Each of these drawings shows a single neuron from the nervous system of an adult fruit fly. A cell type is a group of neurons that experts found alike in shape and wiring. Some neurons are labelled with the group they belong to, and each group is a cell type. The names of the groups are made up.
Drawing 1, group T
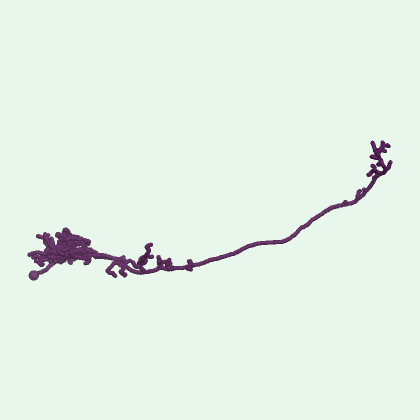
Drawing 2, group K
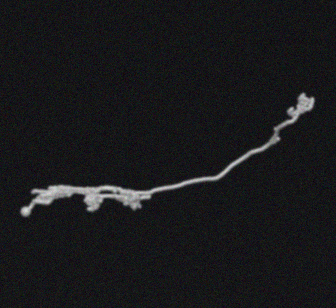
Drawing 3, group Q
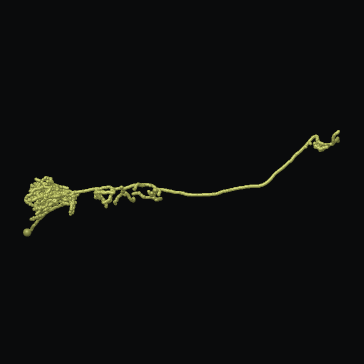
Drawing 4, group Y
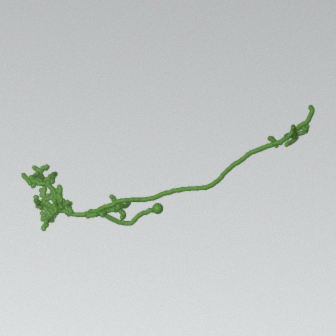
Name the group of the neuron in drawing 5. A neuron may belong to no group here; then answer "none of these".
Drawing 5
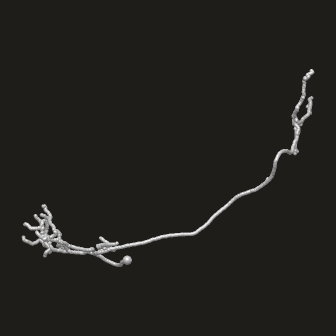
none of these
